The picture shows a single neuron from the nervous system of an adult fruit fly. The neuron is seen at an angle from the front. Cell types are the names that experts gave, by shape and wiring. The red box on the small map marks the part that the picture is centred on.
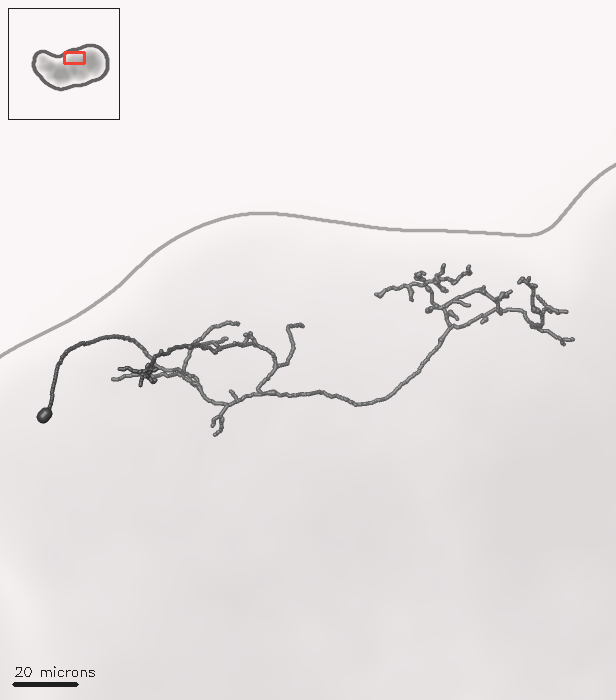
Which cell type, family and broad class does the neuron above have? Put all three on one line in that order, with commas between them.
SMP226, hemilineage SLPpl1, central-brain intrinsic neuron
